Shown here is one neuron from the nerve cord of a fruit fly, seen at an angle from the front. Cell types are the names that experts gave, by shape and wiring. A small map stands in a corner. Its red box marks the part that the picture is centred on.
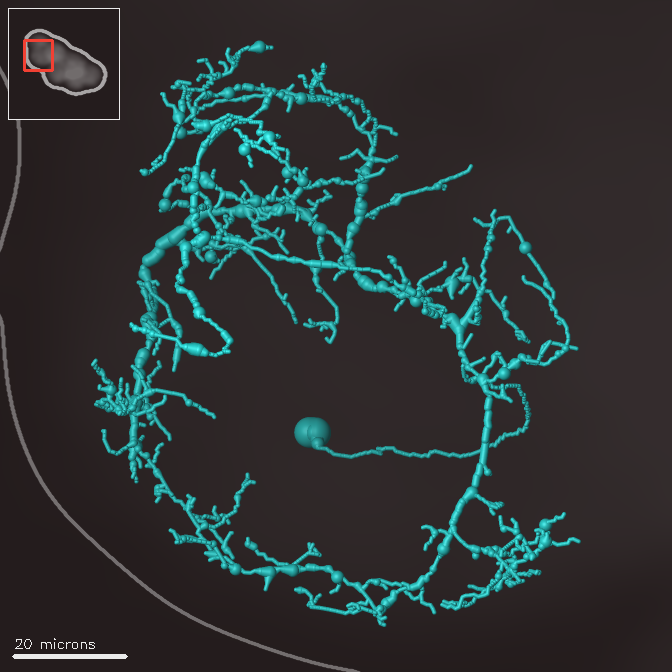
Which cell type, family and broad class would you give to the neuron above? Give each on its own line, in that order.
IN04B096
hemilineage 04B
nerve-cord intrinsic neuron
